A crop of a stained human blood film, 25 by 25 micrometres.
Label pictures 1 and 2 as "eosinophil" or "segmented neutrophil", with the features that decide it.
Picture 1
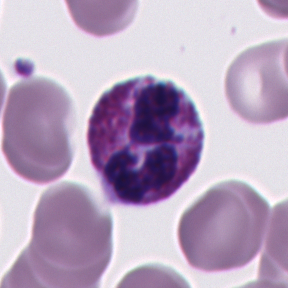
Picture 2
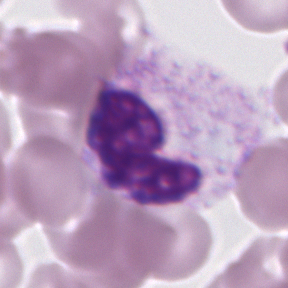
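Eosinophil: picture 1. Segmented neutrophil: picture 2. Picture 1: round, smooth outline, about 11 micrometres across; nucleus in two lobes, one upper, one lower; chromatin dark purple, coarsely clumped; no nucleoli.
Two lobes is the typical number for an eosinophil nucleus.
Granules fill its cytoplasm throughout, reddish-purple in colour. Picture 2: plentiful, very pale pinkish-lavender cytoplasm, with fine purple dots scattered thinly through it.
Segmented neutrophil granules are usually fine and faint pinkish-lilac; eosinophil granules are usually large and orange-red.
Chromatin dense dark purple, with a few small paler spots.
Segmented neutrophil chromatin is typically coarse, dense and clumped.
Edge irregular and faint, fading into the background at the upper right; red cells press against the left and lower sides. Main contrast: granules filling the whole cytoplasm in picture 1 against fine dots scattered thinly in picture 2.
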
